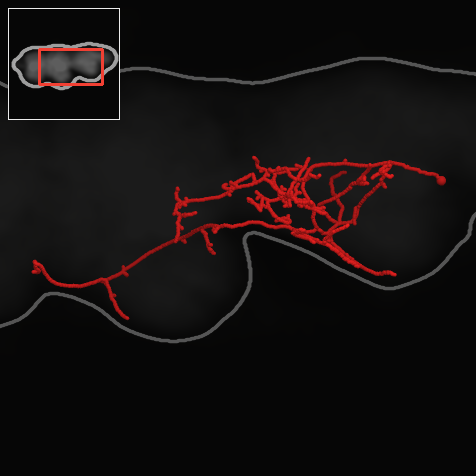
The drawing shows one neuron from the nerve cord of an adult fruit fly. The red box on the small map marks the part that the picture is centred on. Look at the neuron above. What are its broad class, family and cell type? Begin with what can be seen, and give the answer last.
In this view it is more than twice as wide as it is tall. This is a nerve-cord intrinsic neuron. Its family is hemilineage 12B. The cell type is IN12B048.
